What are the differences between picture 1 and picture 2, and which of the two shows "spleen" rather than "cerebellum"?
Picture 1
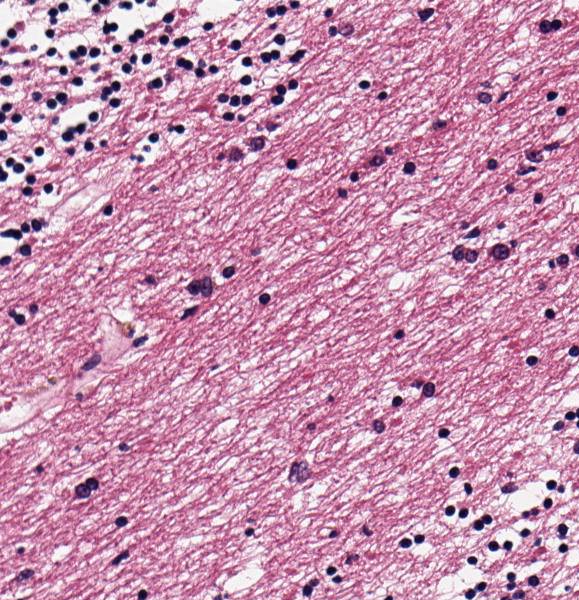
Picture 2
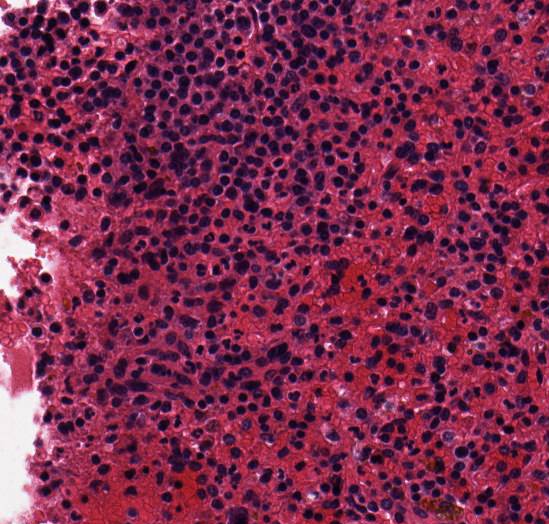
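As I read it, the cerebellum is picture 1, the spleen picture 2. Most of picture 1 is a pink fibrillary background, its fine fibres running diagonally from lower left to upper right; small round dark nuclei are sparse through the middle and crowd densely among clear spaces in the top left corner. Picture 2 has densely packed, unorganised sheets of mostly small round cells, dark round nuclei and scant cytoplasm, crowded most in the upper middle and upper left, without epithelium, glands or tubules.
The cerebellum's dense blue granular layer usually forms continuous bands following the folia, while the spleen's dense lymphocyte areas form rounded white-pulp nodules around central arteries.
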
